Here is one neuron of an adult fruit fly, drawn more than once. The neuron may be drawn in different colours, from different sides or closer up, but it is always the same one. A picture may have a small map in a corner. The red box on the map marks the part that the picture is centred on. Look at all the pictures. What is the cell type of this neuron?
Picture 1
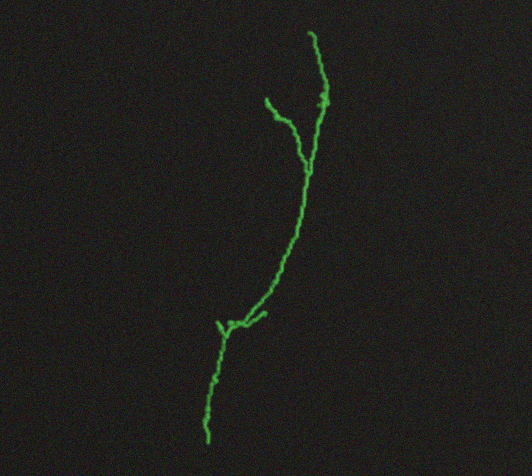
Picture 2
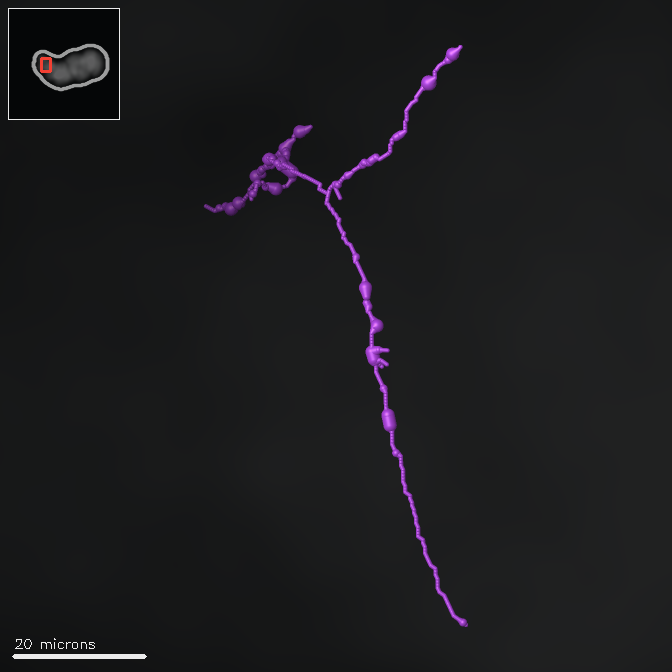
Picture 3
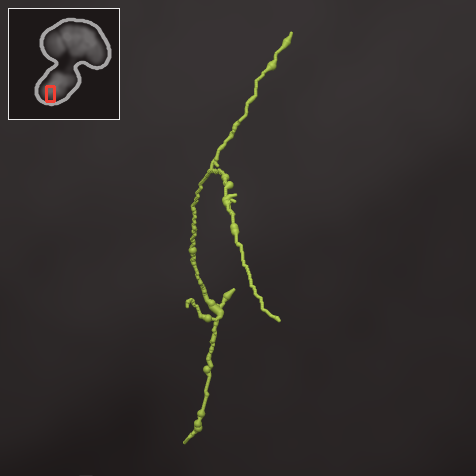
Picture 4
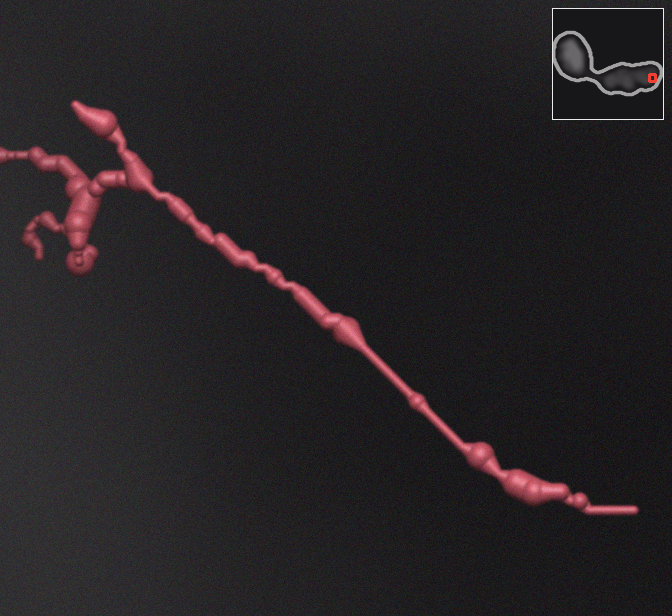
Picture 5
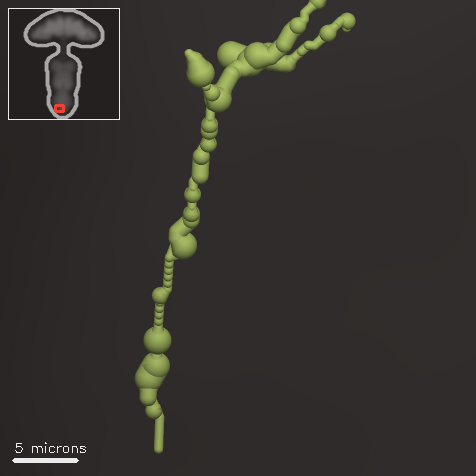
SNta43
